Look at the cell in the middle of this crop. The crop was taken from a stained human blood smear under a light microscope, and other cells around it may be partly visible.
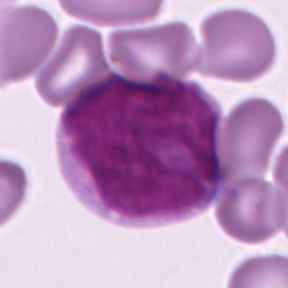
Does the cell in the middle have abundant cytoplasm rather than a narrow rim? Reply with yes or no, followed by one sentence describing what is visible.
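No. The cytoplasm forms a narrow rim that is widest at the lower left.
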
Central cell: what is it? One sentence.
In this crop, the cell at the very middle is a myeloblast.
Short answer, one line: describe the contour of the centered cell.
Its outline is smooth, with no projections anywhere along the edge.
